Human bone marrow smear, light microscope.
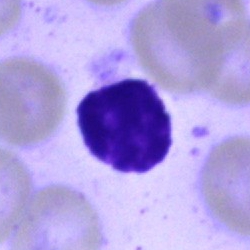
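Lymphocyte, its dark nucleus almost bare, with hardly any cytoplasm to be seen around it. The chromatin is dense and deep blue-purple, broken by only a few slightly paler patches. No granules are visible on or around the nucleus, and the cell shows no vacuoles.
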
